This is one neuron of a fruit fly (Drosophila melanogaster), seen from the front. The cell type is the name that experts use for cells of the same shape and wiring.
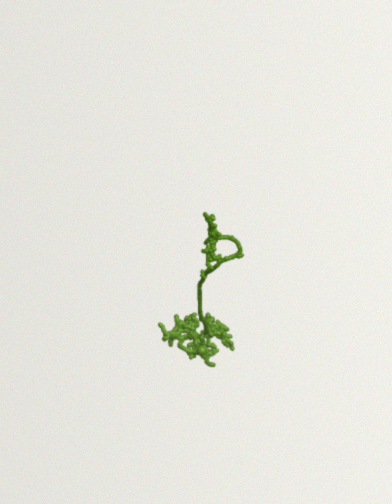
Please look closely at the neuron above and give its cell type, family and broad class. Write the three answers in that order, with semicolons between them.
AN08B048; hemilineage 08B; ascending neuron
